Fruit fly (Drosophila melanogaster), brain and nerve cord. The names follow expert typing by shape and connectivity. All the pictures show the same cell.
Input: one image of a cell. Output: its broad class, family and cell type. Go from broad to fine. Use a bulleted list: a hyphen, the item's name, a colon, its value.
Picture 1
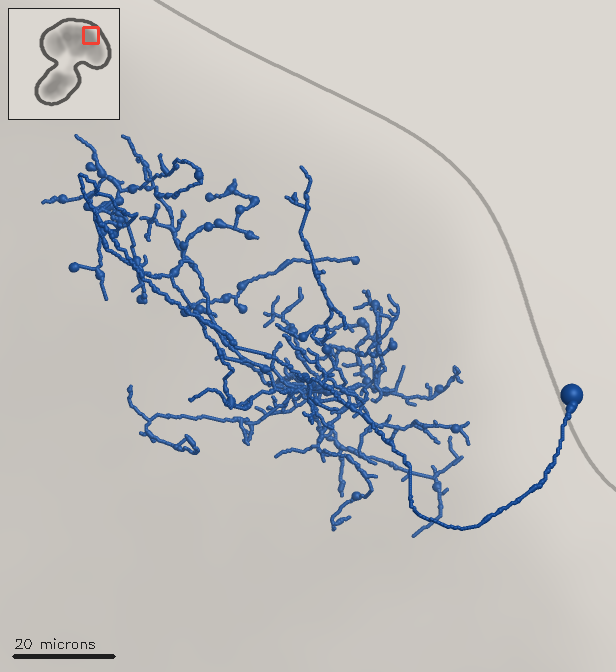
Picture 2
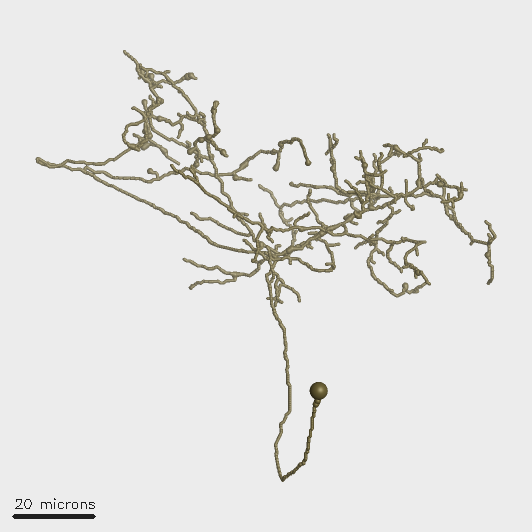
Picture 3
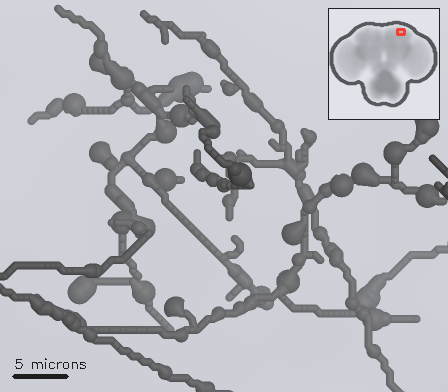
- broad class: central-brain intrinsic neuron
- family: hemilineage LHa1
- cell type: LHAV6b3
